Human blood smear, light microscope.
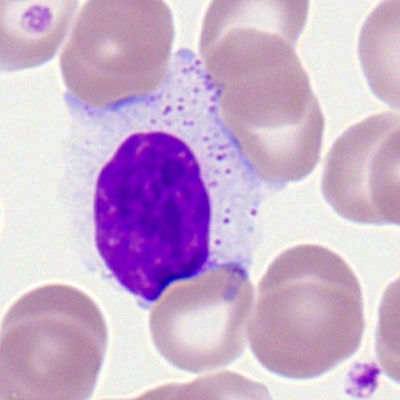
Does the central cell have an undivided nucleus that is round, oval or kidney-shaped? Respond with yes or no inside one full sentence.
Yes, its nucleus forms a single compact mass of round, oval or kidney shape.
